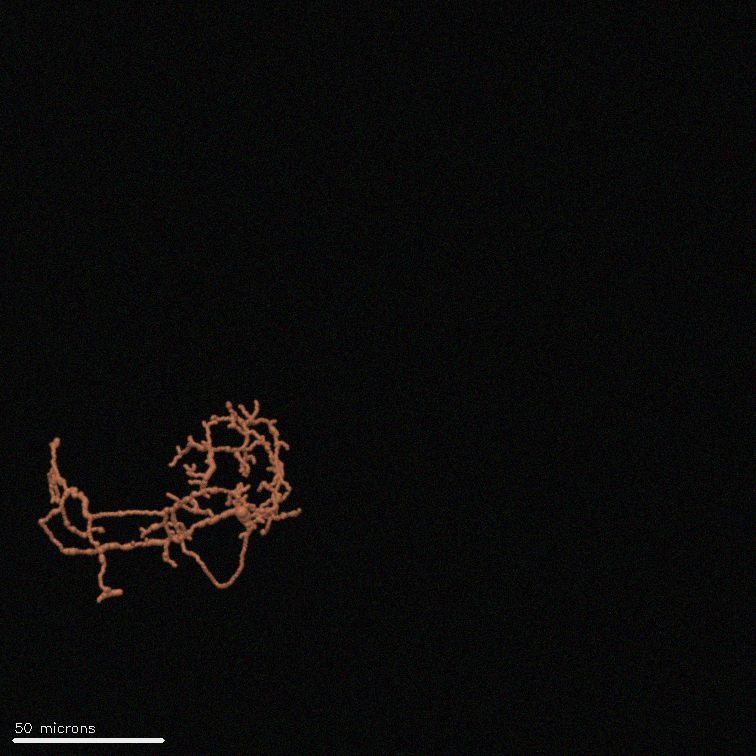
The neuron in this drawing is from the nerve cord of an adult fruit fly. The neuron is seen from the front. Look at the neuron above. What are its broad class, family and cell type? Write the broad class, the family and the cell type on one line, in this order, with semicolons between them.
nerve-cord intrinsic neuron; hemilineage 13A; IN13A043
